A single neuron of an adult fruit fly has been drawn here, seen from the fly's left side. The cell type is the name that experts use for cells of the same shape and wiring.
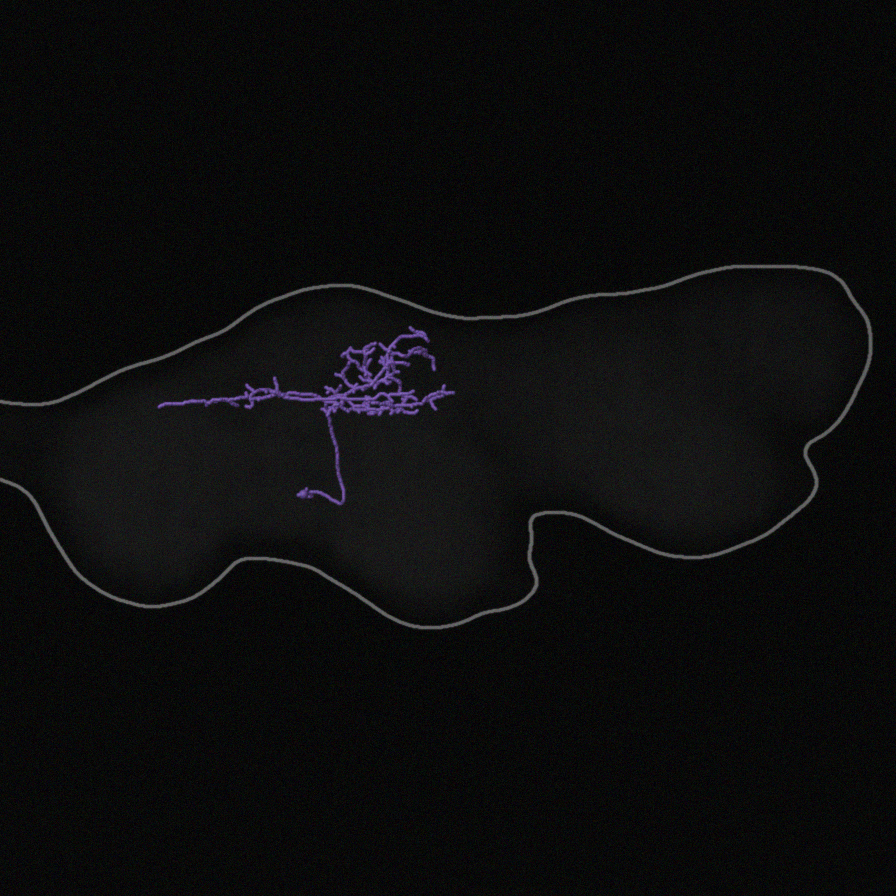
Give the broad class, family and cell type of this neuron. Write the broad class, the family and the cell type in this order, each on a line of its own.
nerve-cord intrinsic neuron
hemilineage 16B
IN16B071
